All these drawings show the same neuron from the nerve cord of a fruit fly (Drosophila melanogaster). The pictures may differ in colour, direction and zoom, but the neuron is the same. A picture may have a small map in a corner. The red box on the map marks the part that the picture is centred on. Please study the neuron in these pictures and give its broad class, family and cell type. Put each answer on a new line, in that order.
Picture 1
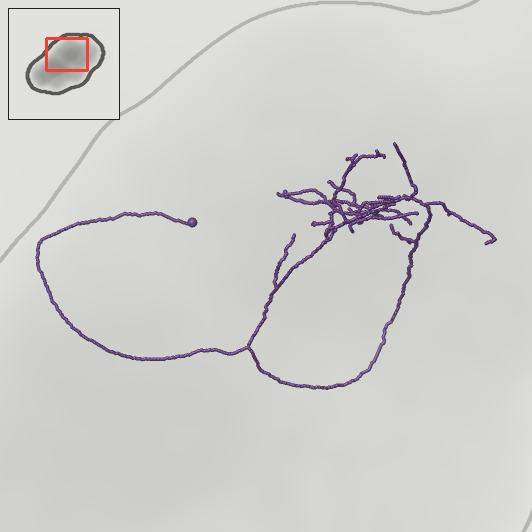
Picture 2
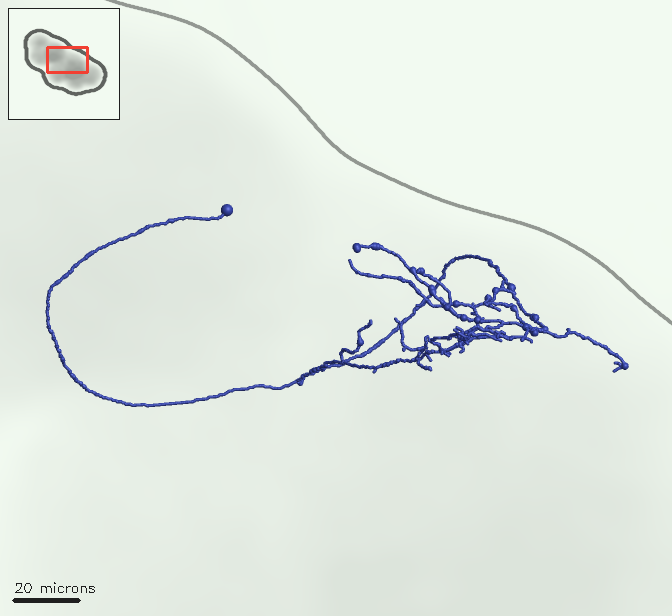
nerve-cord intrinsic neuron
hemilineage 19B
IN19B103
